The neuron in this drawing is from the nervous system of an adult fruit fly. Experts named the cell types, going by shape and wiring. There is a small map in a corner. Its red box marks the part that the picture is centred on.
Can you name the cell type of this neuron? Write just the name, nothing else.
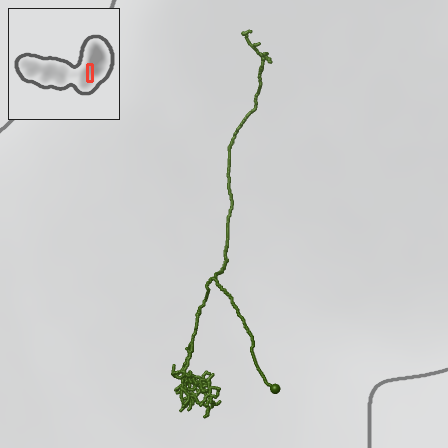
LC30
